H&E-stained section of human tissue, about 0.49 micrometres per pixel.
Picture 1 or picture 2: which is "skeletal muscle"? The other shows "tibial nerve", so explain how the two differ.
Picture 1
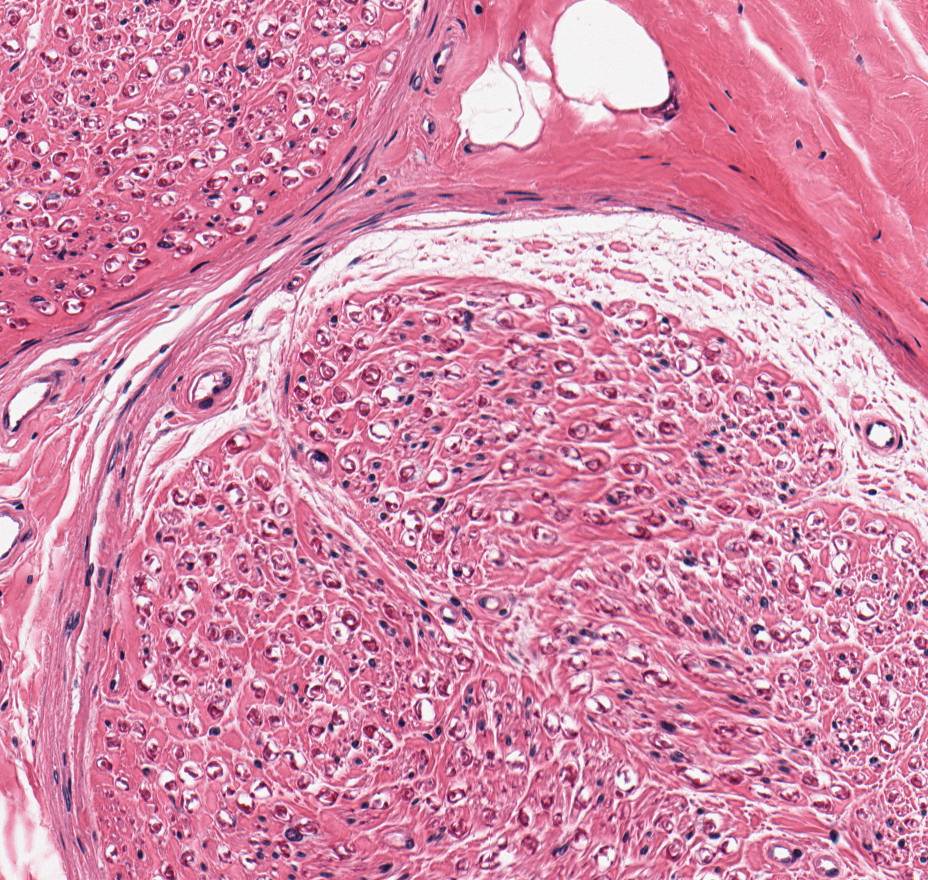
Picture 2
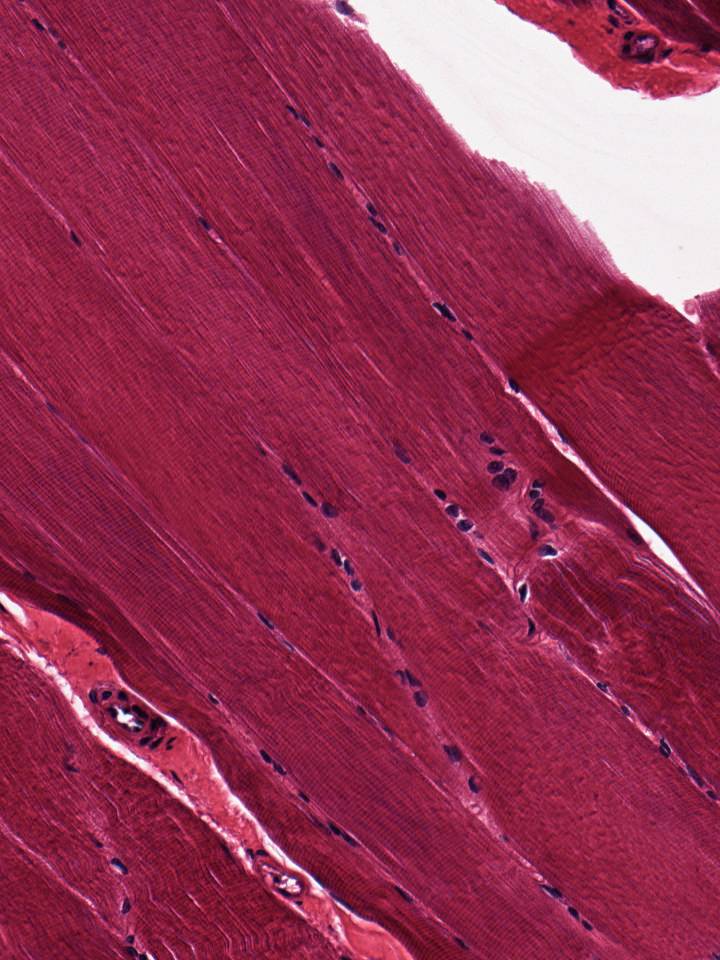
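Picture 1 is tibial nerve, and picture 2 is skeletal muscle. In the tibial nerve, fascicles are cut in cross section, and their fibres show as many small round profiles, each a pink central dot in a clear halo. Small, dark, elongated nuclei lie between these profiles, and a thin perineurium of flattened cells with elongated nuclei wraps the large fascicle. The skeletal muscle has long, parallel, unbranched fibres running diagonally, with deep, even red-purple cytoplasm and dark, flattened, elongated nuclei at the fibre edges.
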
